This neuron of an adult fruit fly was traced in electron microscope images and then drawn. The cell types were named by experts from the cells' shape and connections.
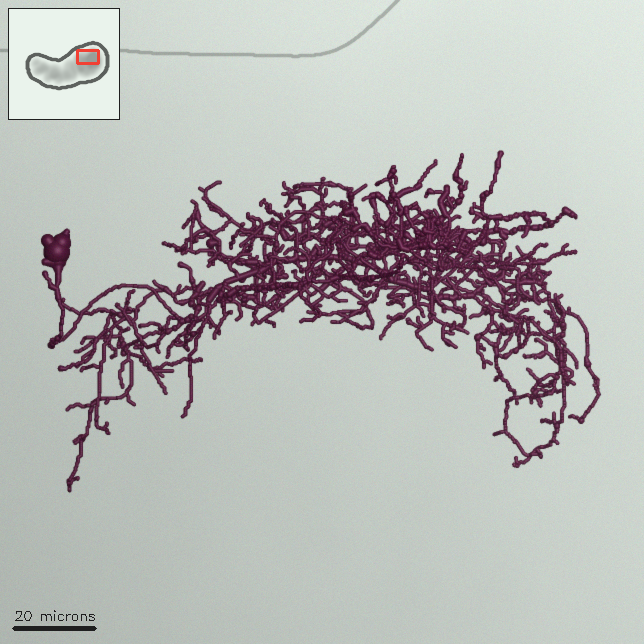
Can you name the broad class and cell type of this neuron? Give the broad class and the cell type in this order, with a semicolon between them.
central-brain intrinsic neuron; SMP383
